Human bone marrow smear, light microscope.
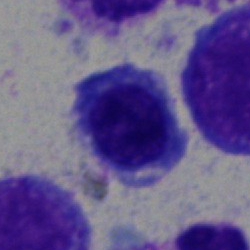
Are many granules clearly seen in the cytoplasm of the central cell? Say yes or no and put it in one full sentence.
No, the cytoplasm does not hold many granules; none are visible in it.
